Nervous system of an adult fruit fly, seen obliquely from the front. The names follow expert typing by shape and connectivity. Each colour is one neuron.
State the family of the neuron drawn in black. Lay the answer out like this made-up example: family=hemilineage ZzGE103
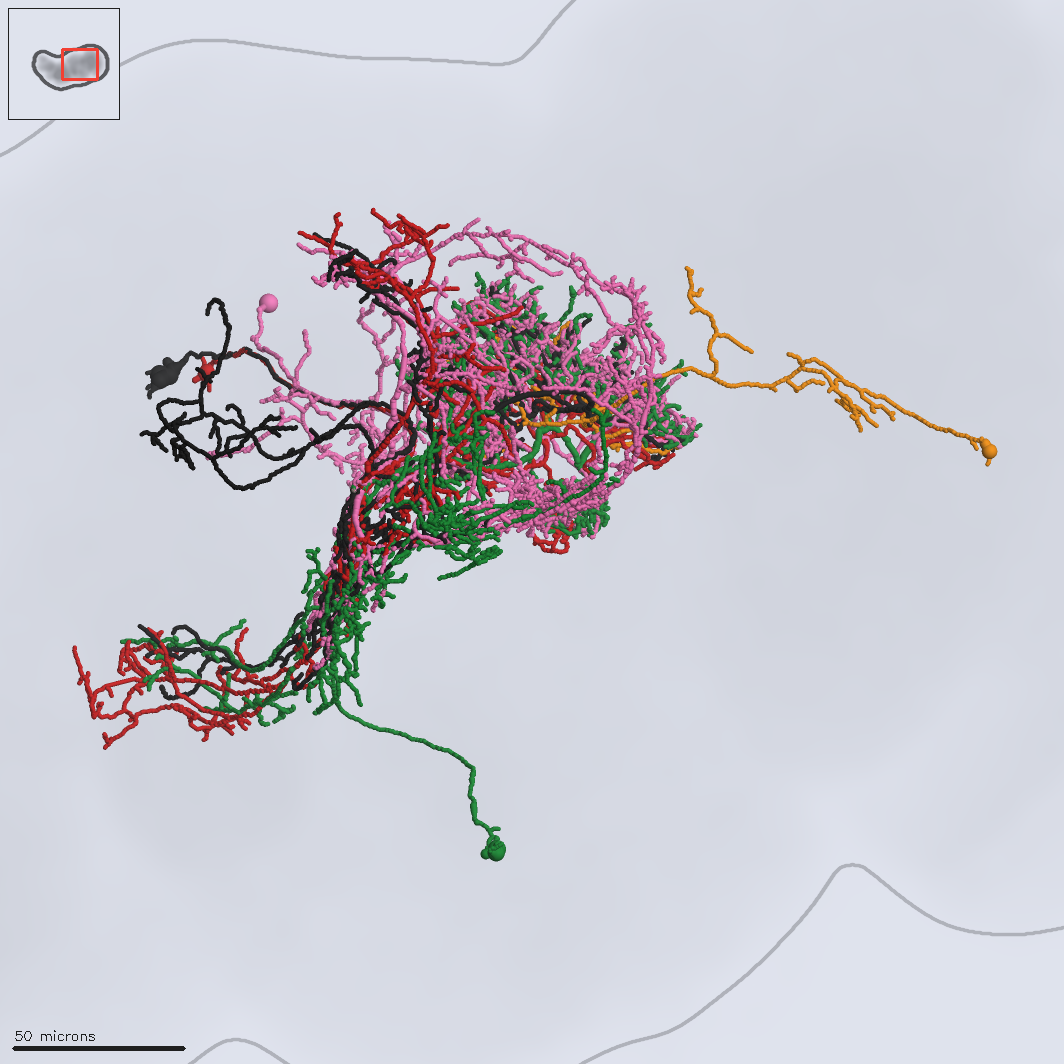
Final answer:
family=class CX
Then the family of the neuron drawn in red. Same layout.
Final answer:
family=class CX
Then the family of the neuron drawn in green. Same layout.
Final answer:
family=hemilineage LALv1_dorsal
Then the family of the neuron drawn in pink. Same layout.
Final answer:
family=class CX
